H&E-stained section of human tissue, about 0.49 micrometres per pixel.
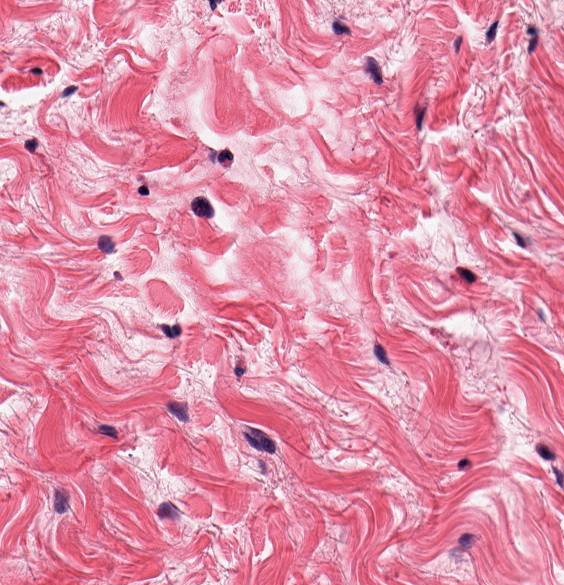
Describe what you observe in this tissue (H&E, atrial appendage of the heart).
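Pink collagen bundles fill the entire field, running in many different directions. Along their length the bundles are wavy and crimped. Between them lie sparse, small, dark purple nuclei, oval to elongated, with no distinct cytoplasm visible around them.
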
